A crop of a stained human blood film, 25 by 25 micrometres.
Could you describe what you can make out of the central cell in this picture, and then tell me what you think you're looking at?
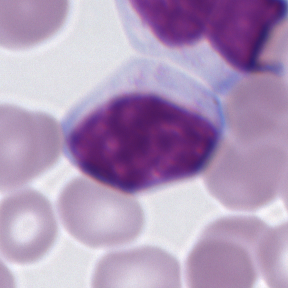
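The nucleus, about 13 by 8 micrometres, sits toward the lower part of the cell. Its chromatin stains deep purple and looks fairly dense, with only small paler flecks scattered through it. The cytoplasm is pale greyish-blue. It forms a thin rim below the nucleus and a broader band above it, so more cytoplasm lies above the nucleus than below. This is a large granular lymphocyte.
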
